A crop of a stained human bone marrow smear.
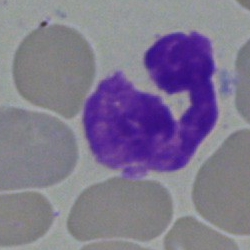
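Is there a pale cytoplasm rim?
No clear one; nearly the whole cell stains deep purple.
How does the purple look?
Mottled, with scattered paler lilac patches, mostly in the big left part.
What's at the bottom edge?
A small, paler purple bulge sticking out.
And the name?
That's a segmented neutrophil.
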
